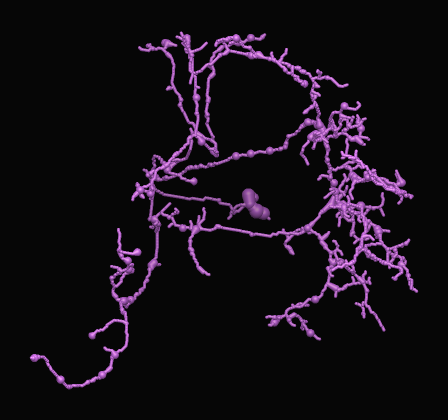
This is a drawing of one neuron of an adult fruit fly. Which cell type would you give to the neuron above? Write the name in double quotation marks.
"AVLP229"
